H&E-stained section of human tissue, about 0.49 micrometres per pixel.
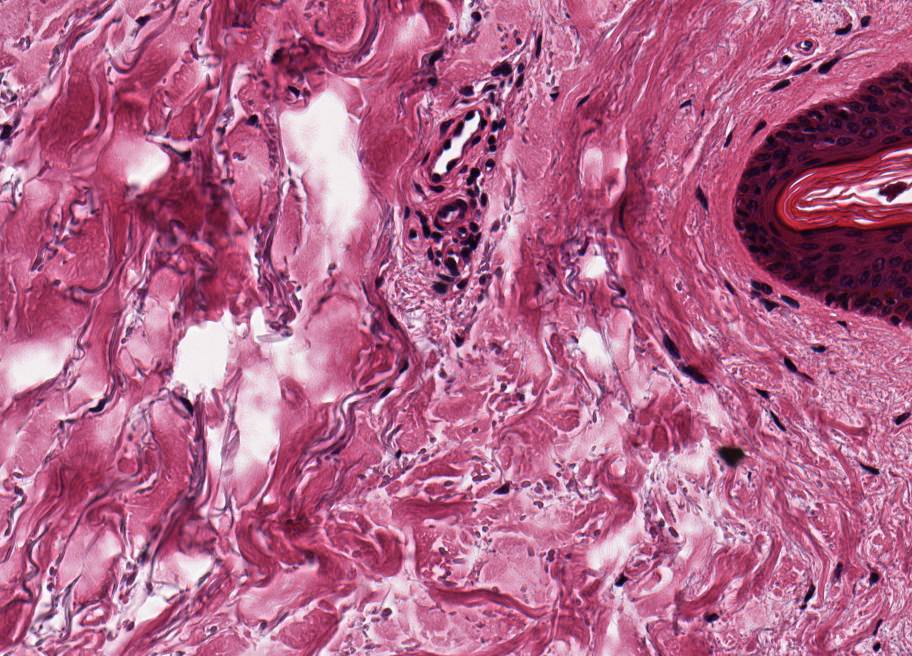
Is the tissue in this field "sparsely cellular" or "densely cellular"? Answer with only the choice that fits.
Sparsely cellular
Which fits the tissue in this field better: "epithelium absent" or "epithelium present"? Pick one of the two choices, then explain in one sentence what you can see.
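Epithelium present. The hair shaft is surrounded by a band of crowded epithelial cells with dark purple nuclei.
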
